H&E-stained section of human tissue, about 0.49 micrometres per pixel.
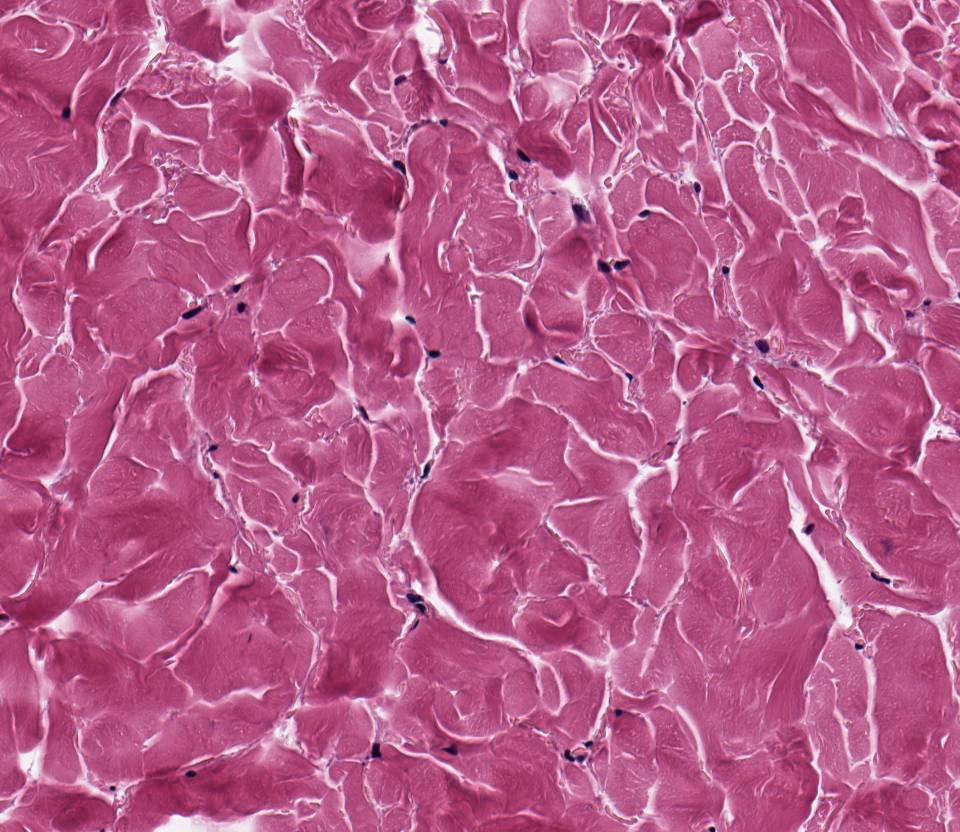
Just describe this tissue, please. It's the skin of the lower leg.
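Everywhere I look there are closely packed eosinophilic fibre profiles, mostly cut across or obliquely. Their outlines are irregular and angular, and their sizes vary. The small dark nuclei I find lie in the narrow spaces between profiles, not within them. And there aren't many: nuclei are sparse against the mass of pink fibres.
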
